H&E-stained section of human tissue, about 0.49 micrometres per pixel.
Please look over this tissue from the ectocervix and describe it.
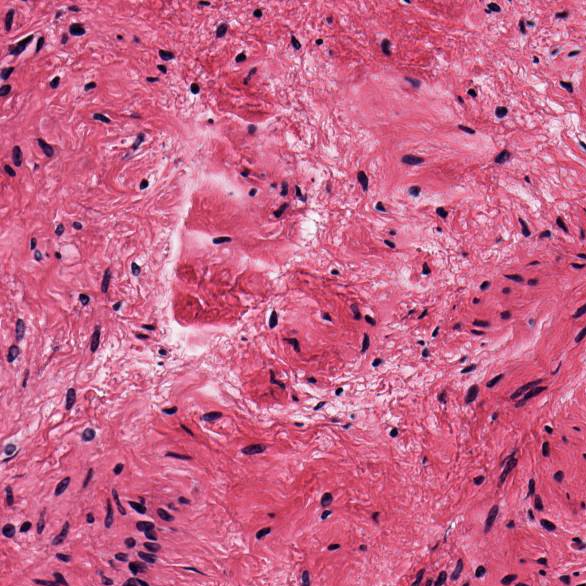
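Pink fibres form short, wavy bundles that intersect instead of running in a single parallel direction. Scattered among them are small, dark-staining nuclei, mostly elongated or oval. Around these nuclei, cell borders and cytoplasm cannot be separated from the surrounding pink fibrous matrix. Nuclei lie somewhat more crowded toward the lower right than in the centre.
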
